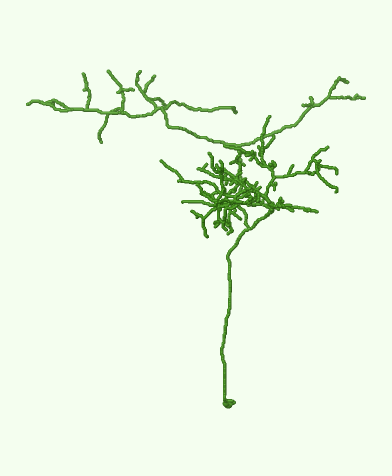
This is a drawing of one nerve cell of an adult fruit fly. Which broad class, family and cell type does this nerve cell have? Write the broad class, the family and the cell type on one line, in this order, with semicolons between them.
nerve-cord intrinsic neuron; hemilineage 07B; IN07B084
